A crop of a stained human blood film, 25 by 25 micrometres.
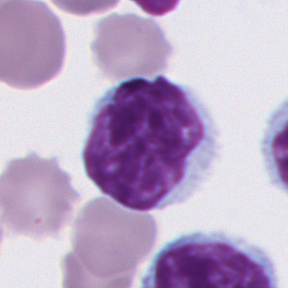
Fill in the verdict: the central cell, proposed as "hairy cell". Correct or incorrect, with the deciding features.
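First check: the nucleus fills most of the cell, leaving a narrow rim of cytoplasm.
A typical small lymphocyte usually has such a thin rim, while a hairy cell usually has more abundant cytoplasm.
So the cell is a typical lymphocyte, not a hairy cell. Second check: no granules can be seen in the cytoplasm.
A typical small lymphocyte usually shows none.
Third check: the cytoplasm is pale greyish blue.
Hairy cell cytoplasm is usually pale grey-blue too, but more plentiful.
Fourth check: the outer edge of the cytoplasm on the right is soft and faintly ragged.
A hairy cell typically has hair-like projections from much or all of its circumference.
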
